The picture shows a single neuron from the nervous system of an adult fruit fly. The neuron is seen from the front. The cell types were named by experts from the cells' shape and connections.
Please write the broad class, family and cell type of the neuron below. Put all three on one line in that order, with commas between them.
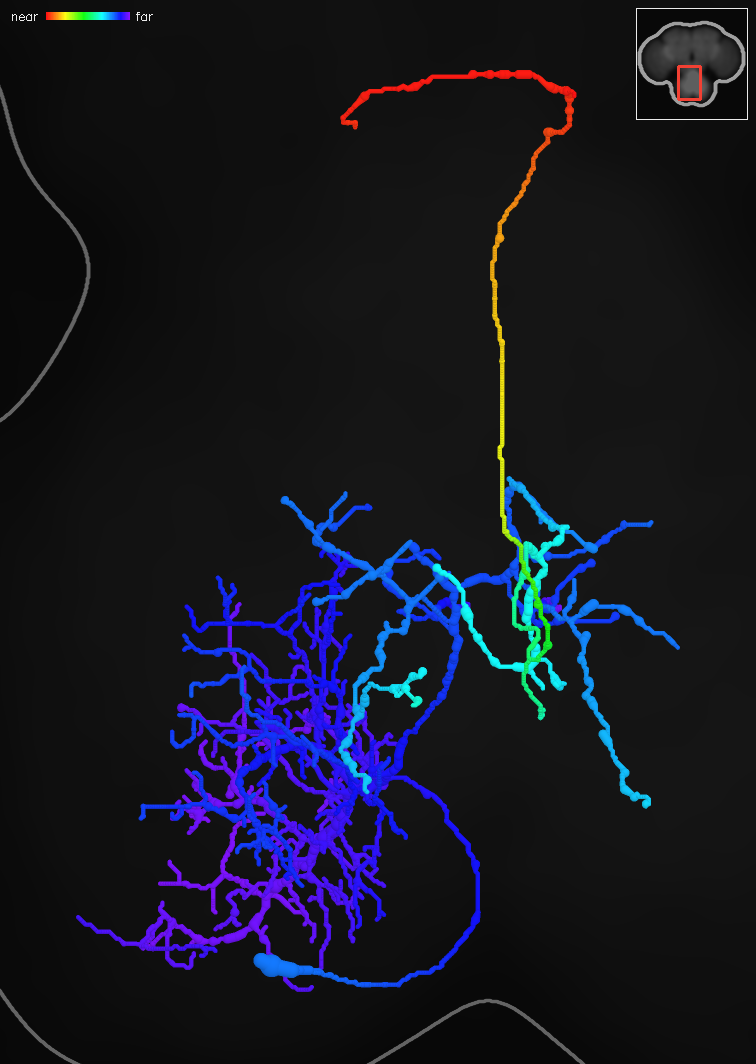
ascending neuron, hemilineage 05B, AN05B104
